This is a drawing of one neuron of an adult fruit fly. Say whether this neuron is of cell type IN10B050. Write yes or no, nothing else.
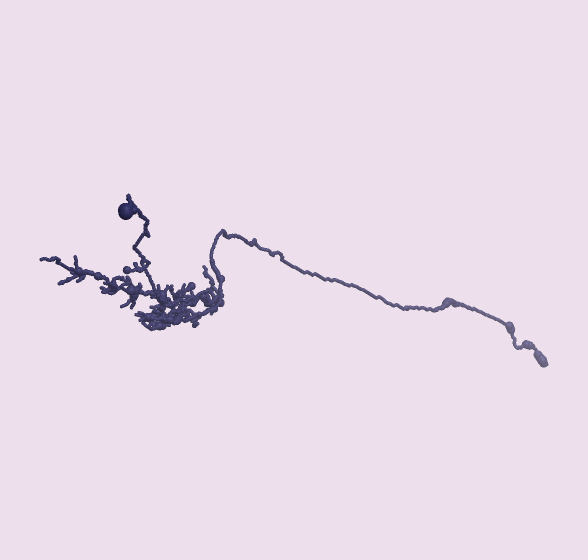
yes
